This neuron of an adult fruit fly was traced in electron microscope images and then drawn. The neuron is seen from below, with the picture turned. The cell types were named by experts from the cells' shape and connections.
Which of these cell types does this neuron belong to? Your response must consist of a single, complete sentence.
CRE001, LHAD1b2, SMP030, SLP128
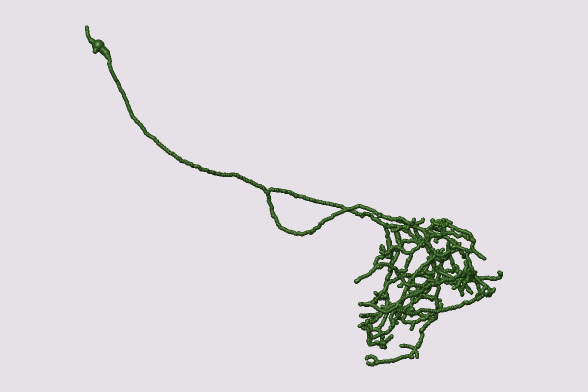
Included in the cell type SMP030 is this neuron.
